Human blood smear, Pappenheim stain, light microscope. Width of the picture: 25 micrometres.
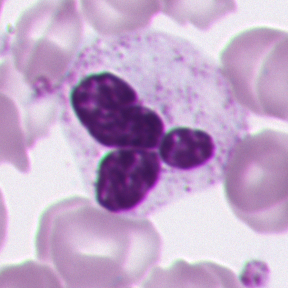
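Segmented neutrophil in a stained peripheral blood smear, light microscope. The smallest lobe sits to the right of the others. The chromatin is dark purple and coarsely clumped. The cytoplasm is abundant and very pale, almost colourless, with fine pinkish-violet granules sparsely scattered through it.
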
